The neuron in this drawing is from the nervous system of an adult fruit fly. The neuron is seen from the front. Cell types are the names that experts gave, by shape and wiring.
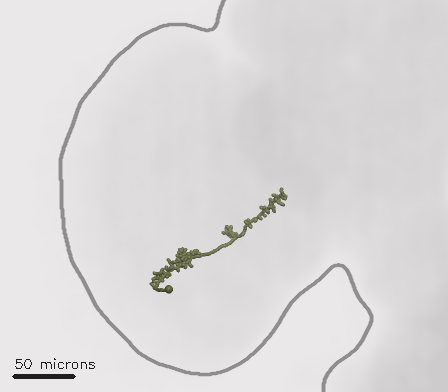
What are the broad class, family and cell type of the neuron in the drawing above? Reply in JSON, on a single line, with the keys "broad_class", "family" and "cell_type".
{"broad_class": "optic-lobe intrinsic neuron", "family": "TmY", "cell_type": "TmY5a"}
